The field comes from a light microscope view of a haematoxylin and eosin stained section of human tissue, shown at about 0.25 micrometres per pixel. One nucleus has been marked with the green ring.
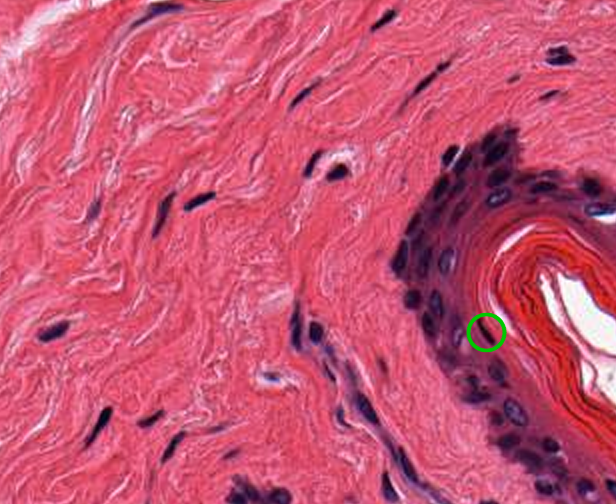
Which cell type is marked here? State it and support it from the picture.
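It is a keratinocyte. The nucleus is thin and elongated, clearly flatter and narrower than the plump oval nuclei farther out in the same cell layer. The nucleus is dark and evenly stained, darker than most of the oval nuclei beside it. Its long axis runs parallel to the curve of the wavy, bright red layered material that lines the lumen. It lies at the inner edge of the cell layer, next to that layered red material, with the rounder nuclei stacked outside it.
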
